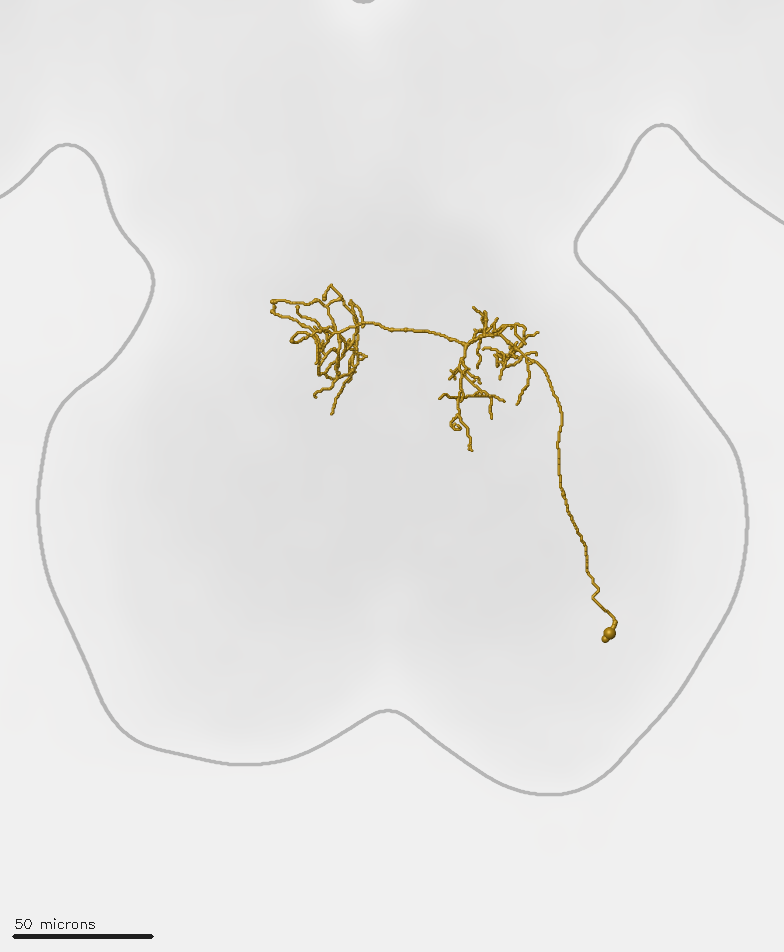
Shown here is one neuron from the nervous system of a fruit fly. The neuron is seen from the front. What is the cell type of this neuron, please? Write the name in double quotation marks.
"IN06A076_c"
